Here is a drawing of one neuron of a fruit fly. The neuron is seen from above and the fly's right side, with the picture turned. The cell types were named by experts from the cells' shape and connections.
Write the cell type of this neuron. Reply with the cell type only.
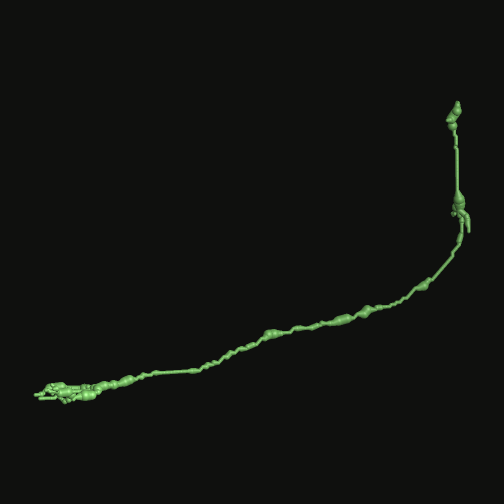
L4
